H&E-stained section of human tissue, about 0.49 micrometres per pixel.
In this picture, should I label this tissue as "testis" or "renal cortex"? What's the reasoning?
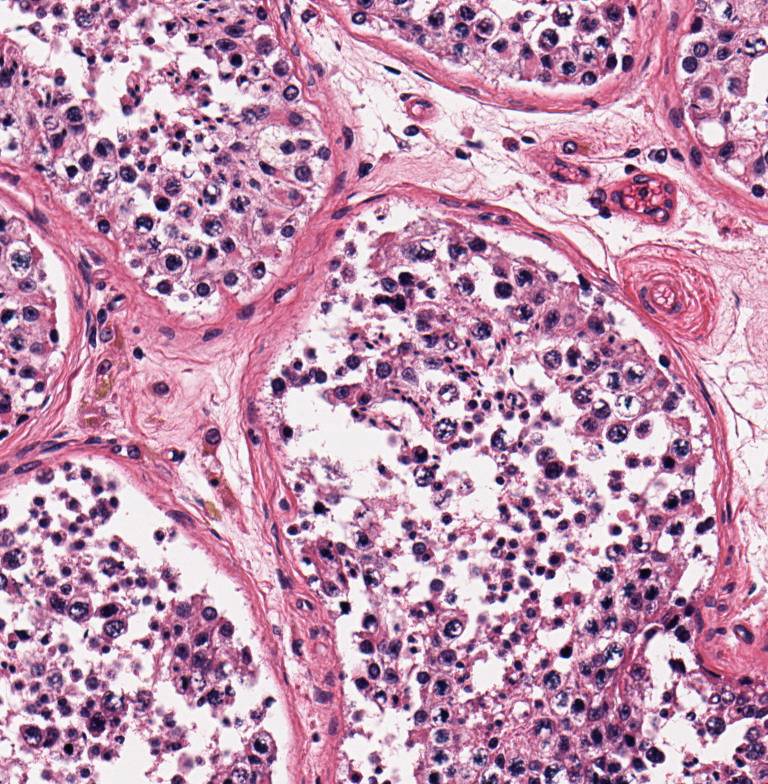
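This is testis. Rounded tubules, the largest central, fill the field, separated by narrow pink connective tissue bands. Among the small dark nuclei sit scattered larger rounded cells with pale cytoplasm and coarse granular chromatin. Inside the tubules, clear clefts and gaps loosely separate the cells. Small golden-brown pigment granules sit in the connective tissue at left middle.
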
